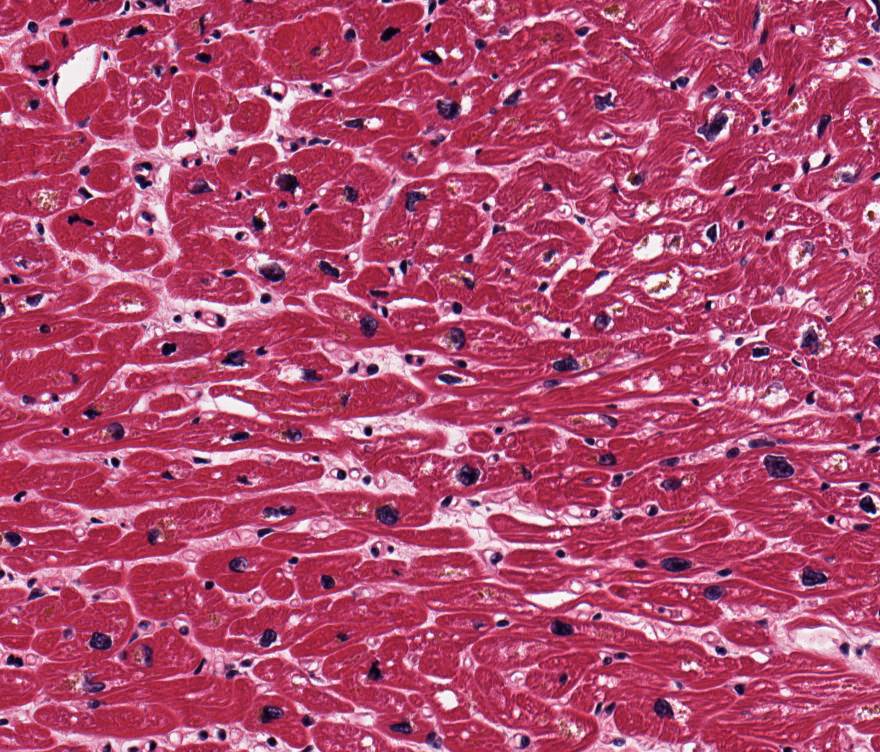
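Left ventricle of the heart, haematoxylin and eosin. Muscle fibres, cut lengthwise, branch and join their neighbours, with nuclei lying in the centre of the fibres. Fine golden-brown granules gather beside the nuclei in many fibres. Only thin pale strands of connective tissue bearing small dark nuclei separate the fibres.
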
